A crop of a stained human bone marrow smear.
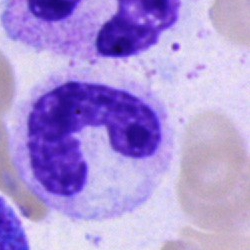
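Band neutrophil, central cell, stained human bone marrow smear. Outline round and smooth. Nucleus bent into a horseshoe shape, opening facing downward, and not divided into separate lobes by thin strands. No nucleoli visible.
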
